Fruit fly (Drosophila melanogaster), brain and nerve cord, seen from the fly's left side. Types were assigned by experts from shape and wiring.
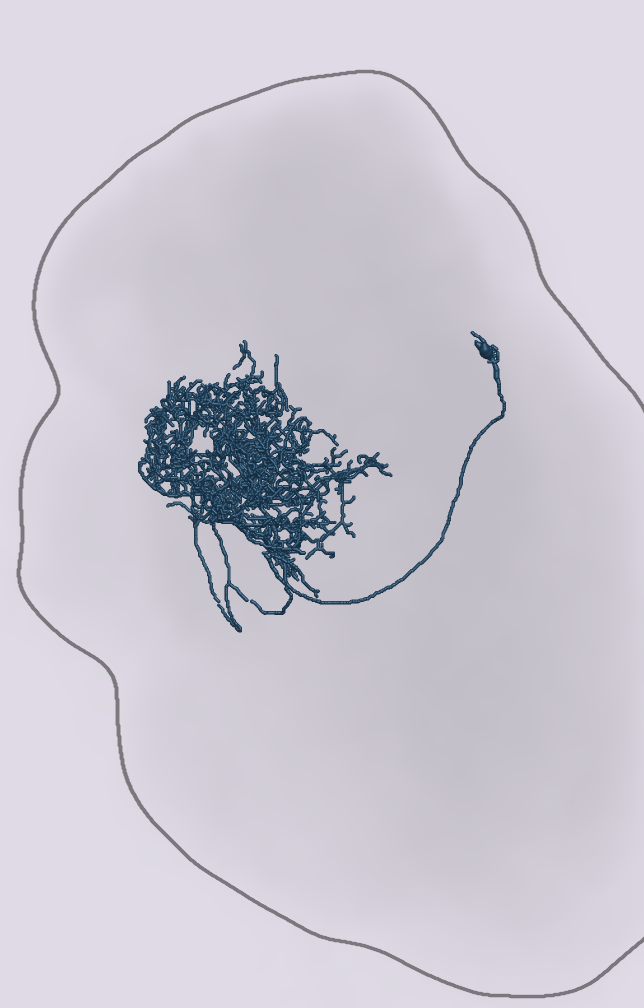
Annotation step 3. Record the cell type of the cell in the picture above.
AVLP535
